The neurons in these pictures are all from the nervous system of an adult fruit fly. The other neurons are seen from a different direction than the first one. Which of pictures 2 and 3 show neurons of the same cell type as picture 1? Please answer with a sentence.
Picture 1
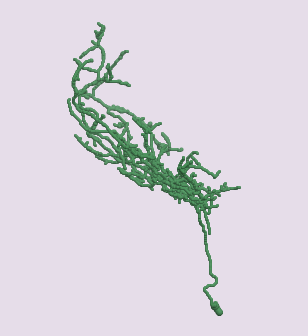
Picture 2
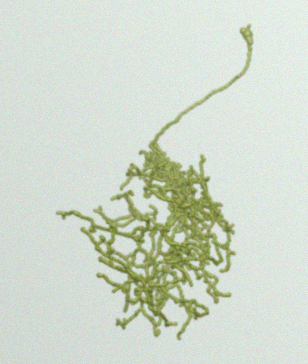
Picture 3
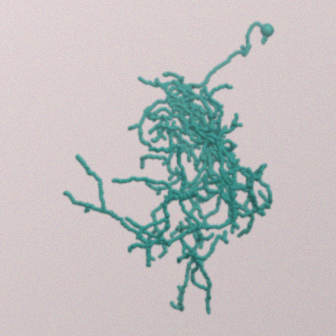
Picture 2 and picture 3 are of the same cell type.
